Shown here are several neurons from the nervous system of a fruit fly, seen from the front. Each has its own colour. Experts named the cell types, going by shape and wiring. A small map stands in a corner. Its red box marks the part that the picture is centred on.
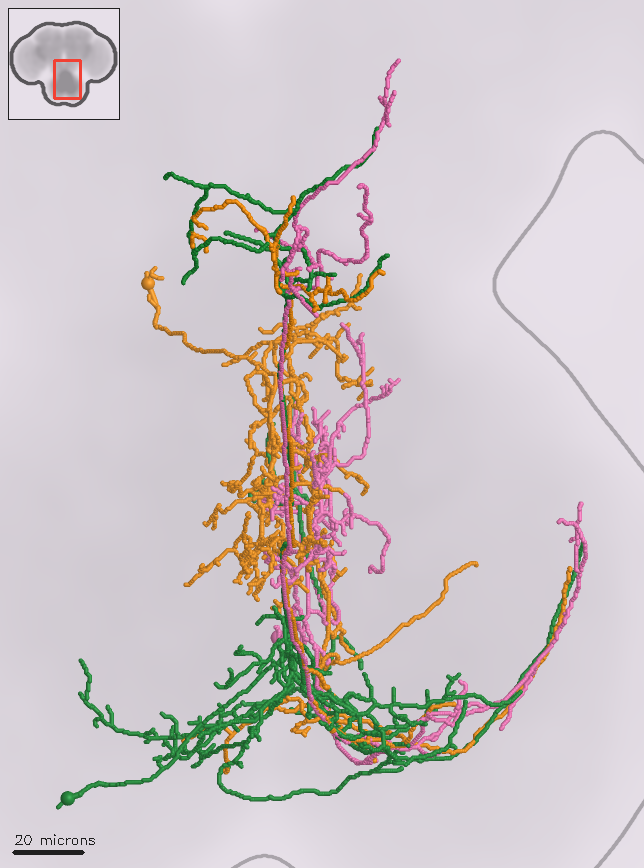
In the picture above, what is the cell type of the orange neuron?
AN05B045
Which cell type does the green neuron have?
AN05B069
